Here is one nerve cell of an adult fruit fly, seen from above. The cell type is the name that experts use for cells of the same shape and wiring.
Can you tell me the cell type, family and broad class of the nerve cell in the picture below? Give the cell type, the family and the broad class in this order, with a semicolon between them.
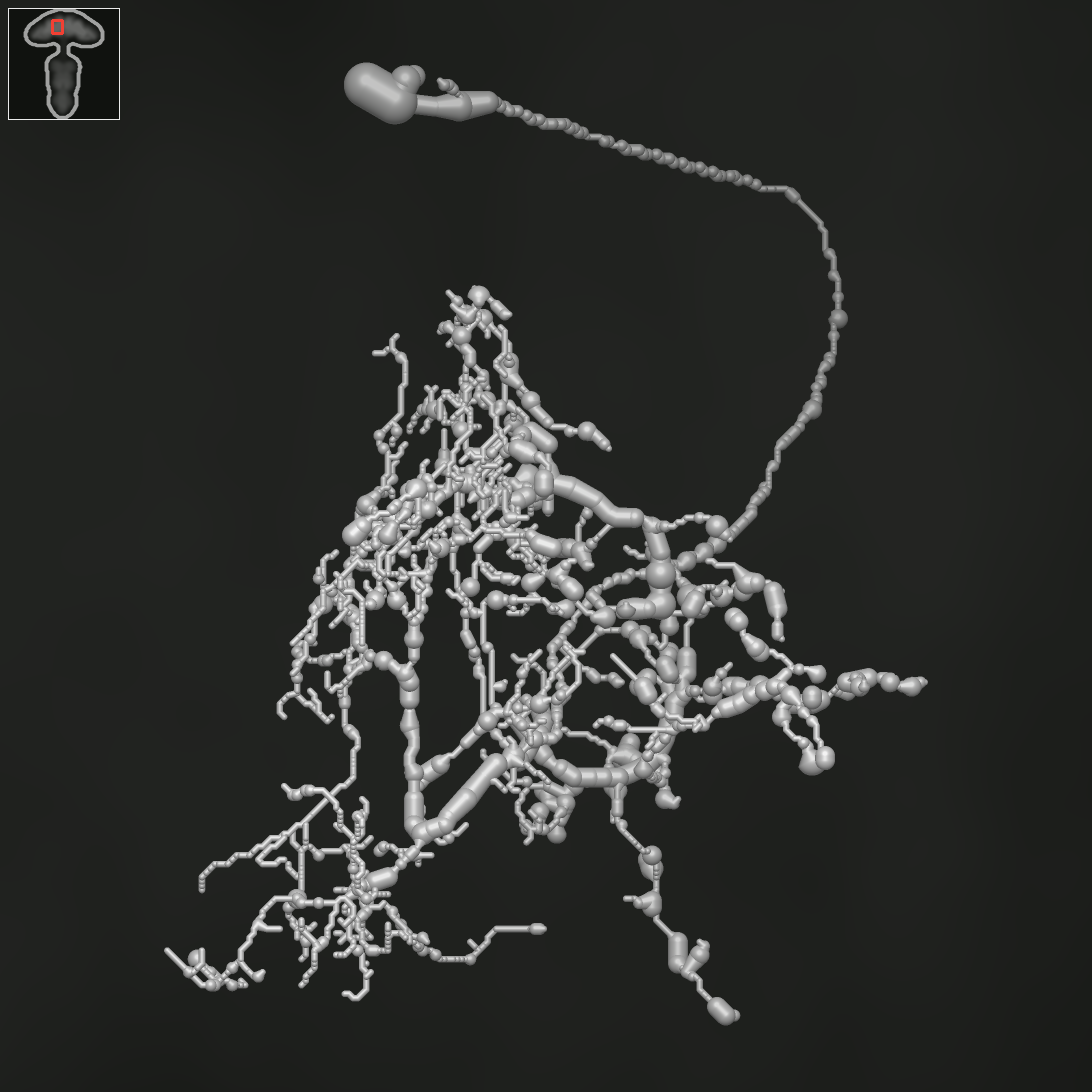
AMMC028; hemilineage MD3; central-brain intrinsic neuron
